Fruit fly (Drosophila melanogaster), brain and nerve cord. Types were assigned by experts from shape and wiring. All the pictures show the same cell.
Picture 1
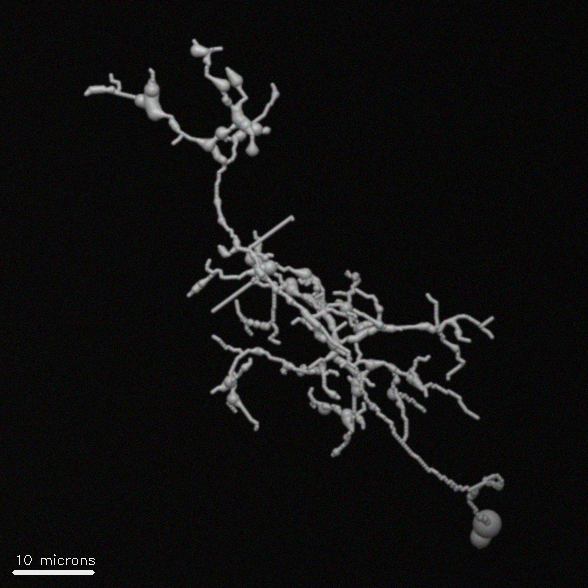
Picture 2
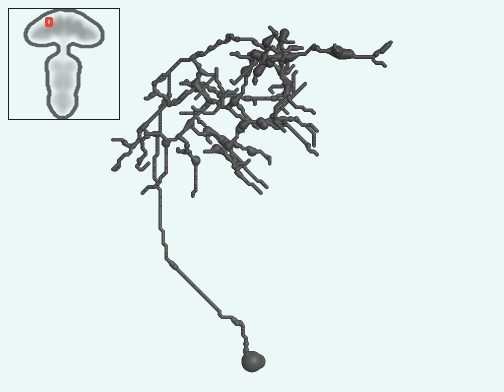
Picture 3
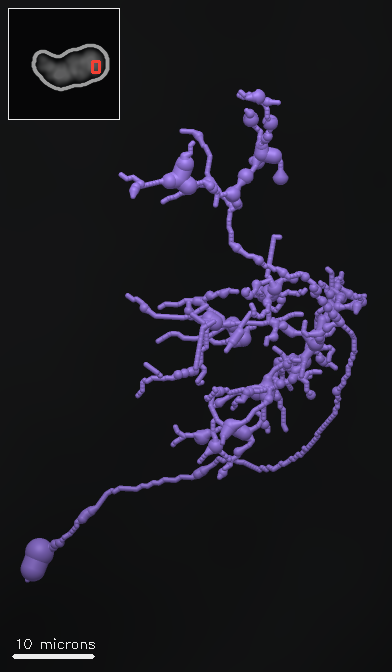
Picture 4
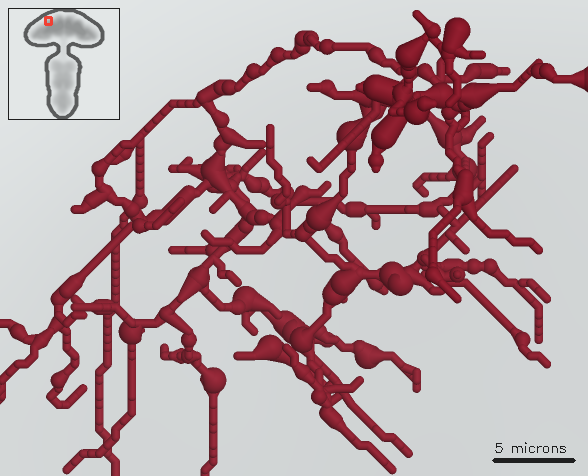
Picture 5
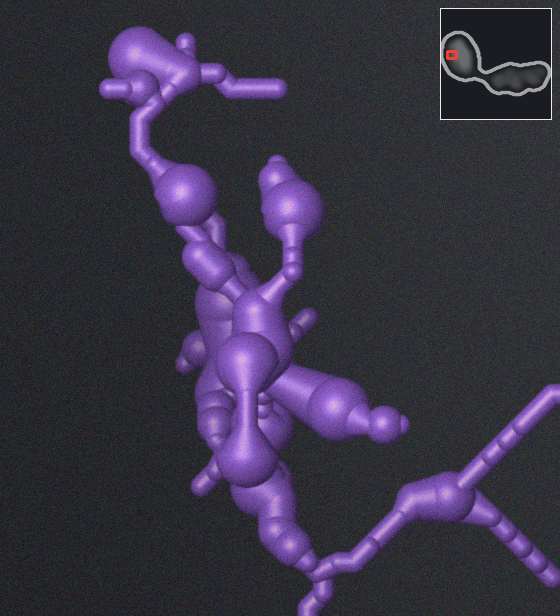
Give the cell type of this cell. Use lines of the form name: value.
cell type: CB1207_a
